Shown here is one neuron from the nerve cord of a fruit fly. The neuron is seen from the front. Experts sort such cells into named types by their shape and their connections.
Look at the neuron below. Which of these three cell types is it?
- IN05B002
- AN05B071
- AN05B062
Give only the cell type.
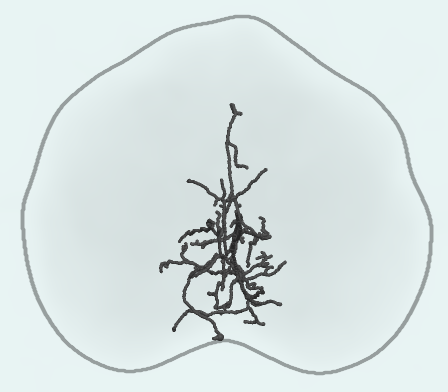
AN05B071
